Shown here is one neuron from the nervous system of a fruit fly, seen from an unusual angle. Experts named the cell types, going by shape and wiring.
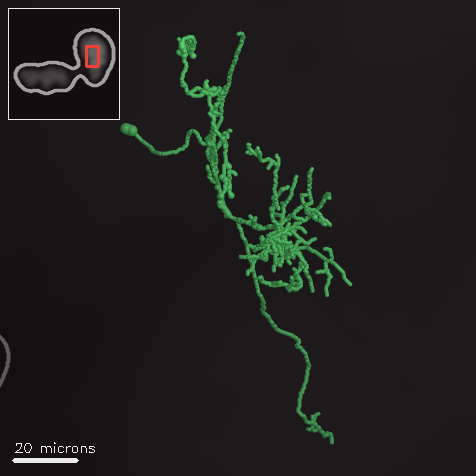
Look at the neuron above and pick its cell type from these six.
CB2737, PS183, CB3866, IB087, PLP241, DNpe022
PLP241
